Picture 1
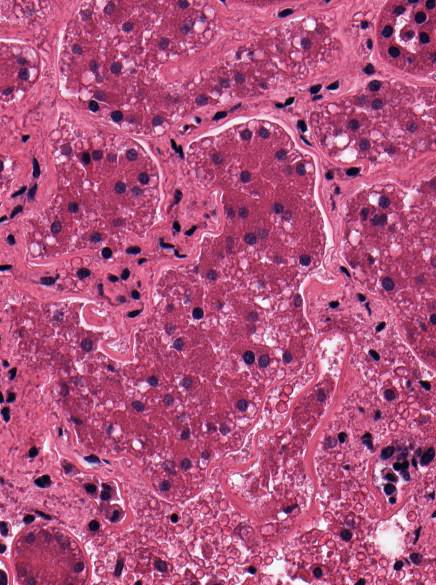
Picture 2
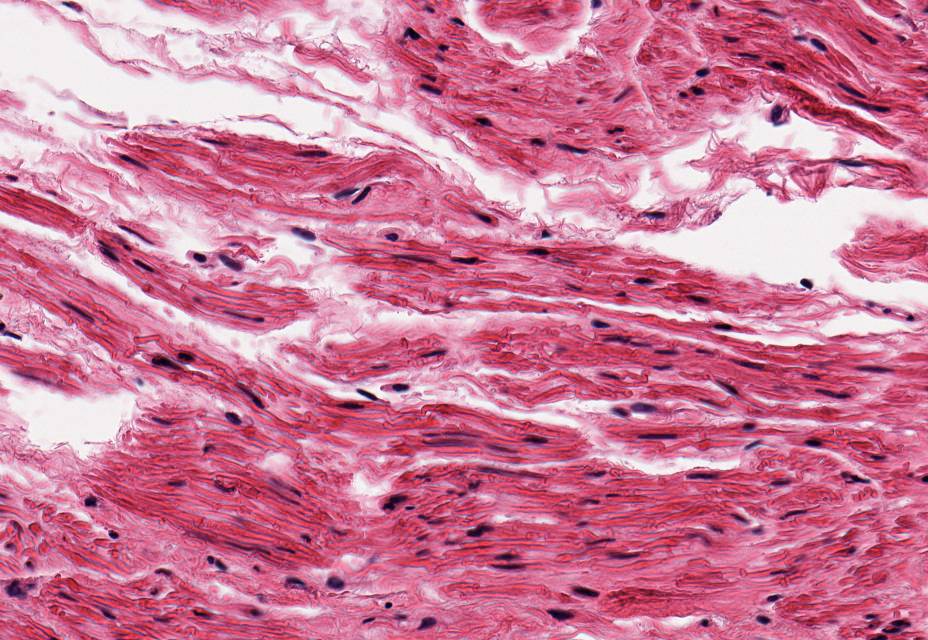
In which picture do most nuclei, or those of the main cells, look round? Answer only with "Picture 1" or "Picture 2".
Picture 1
